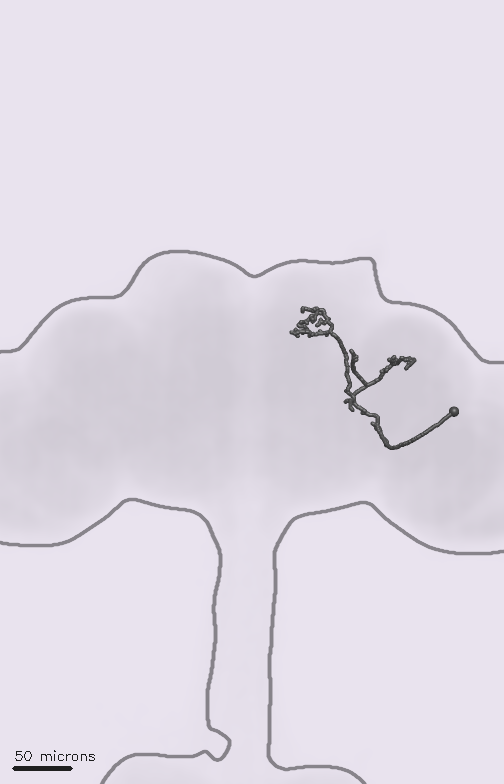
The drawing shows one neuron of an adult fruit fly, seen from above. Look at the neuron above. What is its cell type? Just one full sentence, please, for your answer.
Among cell types, the one for this neuron is SMP209.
